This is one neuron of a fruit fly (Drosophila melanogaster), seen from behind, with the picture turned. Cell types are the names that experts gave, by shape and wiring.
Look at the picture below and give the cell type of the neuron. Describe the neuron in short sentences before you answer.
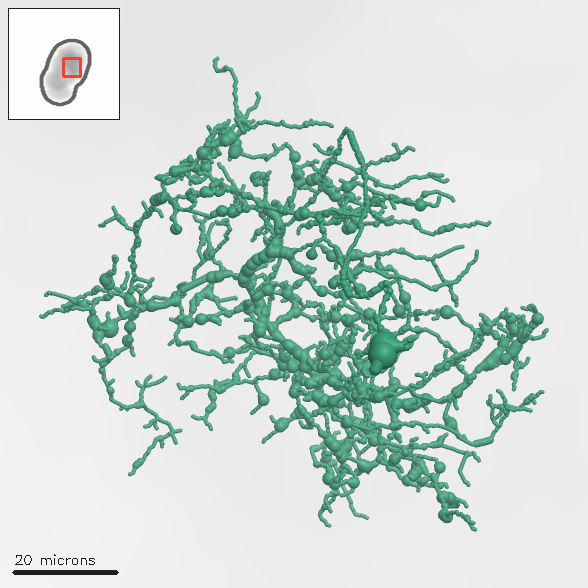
By the scale bar it is about 100 microns wide in this view. More than a hundred branch ends can be seen. It is a nerve-cord intrinsic neuron. It is of cell type IN21A022.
